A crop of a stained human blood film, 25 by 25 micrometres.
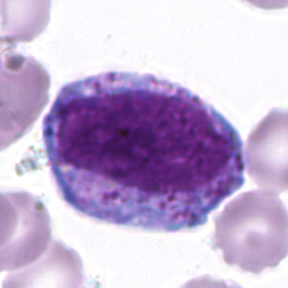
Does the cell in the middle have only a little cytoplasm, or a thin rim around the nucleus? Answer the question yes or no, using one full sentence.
Yes, most of this cell is taken up by its nucleus.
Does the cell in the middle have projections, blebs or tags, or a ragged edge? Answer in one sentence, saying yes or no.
No, the cell does not have a rough edge, as its outline is smooth.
